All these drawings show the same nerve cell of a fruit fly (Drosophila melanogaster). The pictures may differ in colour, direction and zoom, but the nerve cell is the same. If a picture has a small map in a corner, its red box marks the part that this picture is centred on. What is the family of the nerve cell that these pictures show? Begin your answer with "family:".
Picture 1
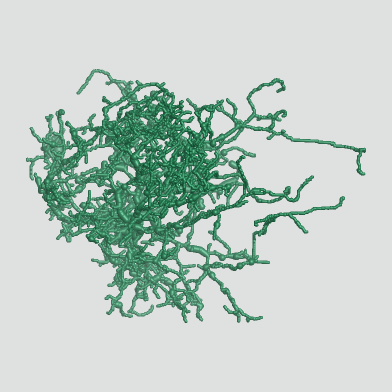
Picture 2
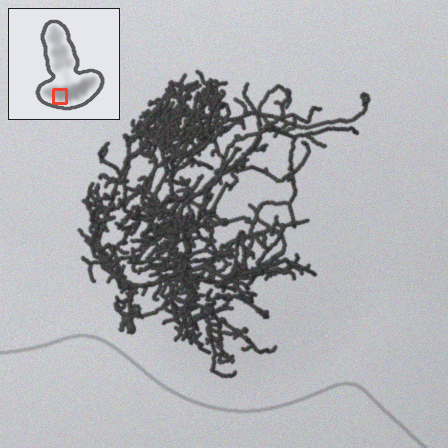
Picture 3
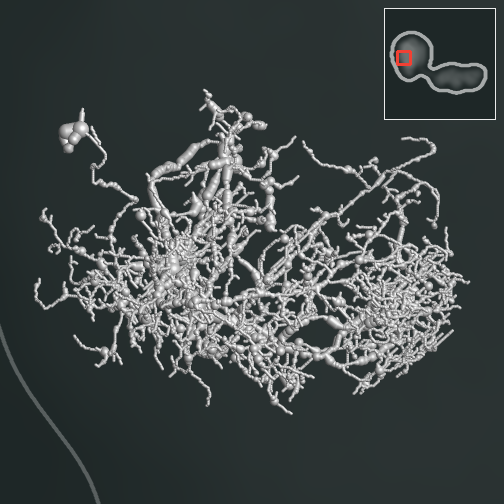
family: hemilineage VLPl2_medial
